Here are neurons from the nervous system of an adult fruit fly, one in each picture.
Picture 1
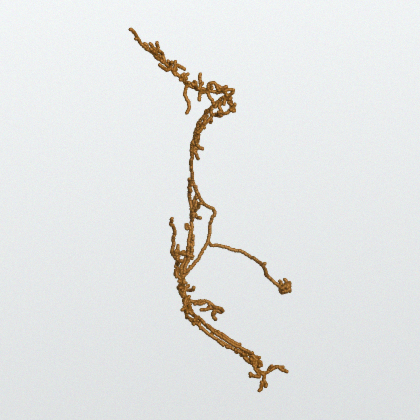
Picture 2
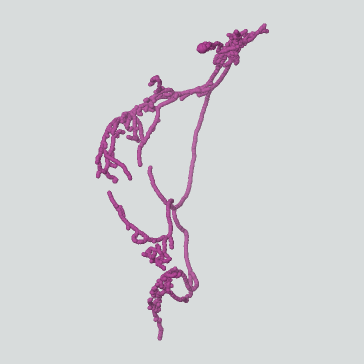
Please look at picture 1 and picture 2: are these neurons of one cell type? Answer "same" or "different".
same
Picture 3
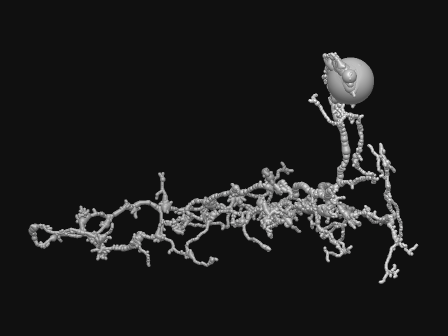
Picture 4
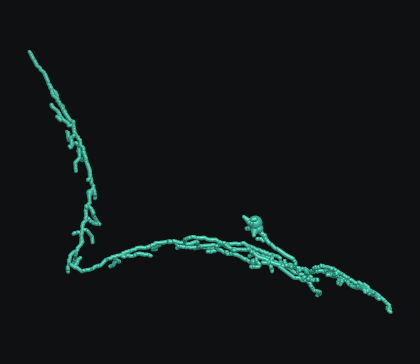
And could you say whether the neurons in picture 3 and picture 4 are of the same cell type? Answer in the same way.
same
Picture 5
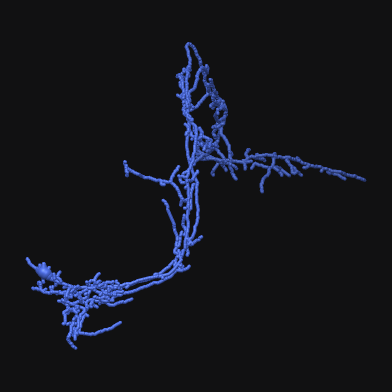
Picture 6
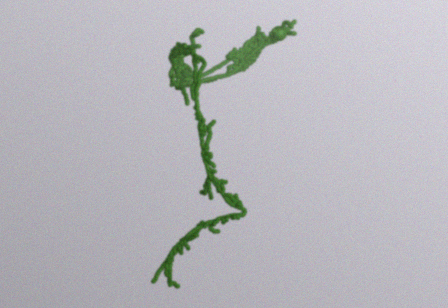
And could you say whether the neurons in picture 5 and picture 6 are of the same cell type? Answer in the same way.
same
